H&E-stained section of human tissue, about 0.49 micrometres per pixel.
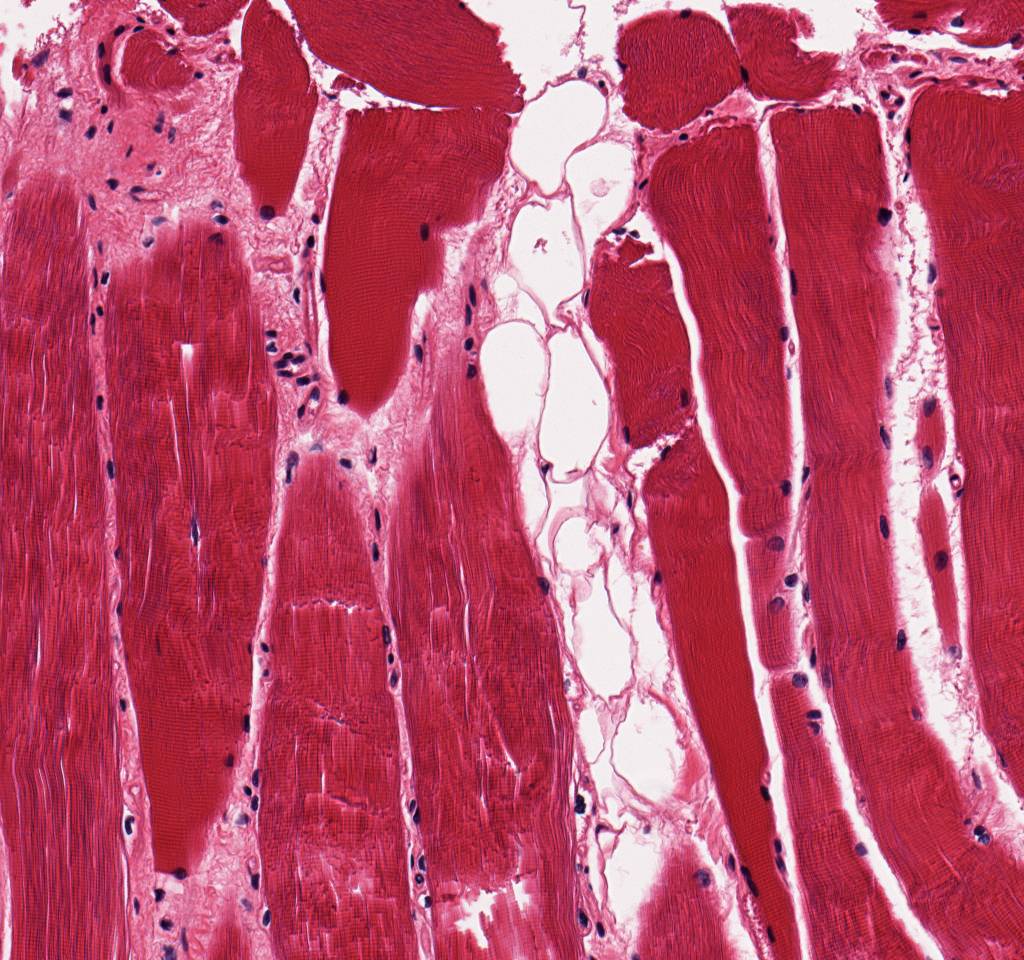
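Skeletal muscle, haematoxylin and eosin. Fibre cytoplasm deep eosinophilic red, with fine transverse cross-striations. Nuclei small, dark, oval, at fibre edges rather than central. Between fibres, pale pink loose connective tissue with scattered small spindle-shaped nuclei, most abundant upper left.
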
